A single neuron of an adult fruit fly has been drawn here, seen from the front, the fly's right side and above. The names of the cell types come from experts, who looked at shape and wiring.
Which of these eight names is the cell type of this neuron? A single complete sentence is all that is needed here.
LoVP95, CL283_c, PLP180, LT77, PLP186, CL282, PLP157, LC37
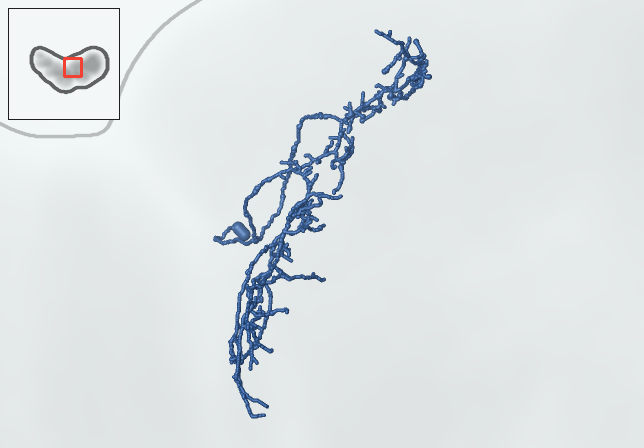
Within the cell type PLP157 sits this neuron.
